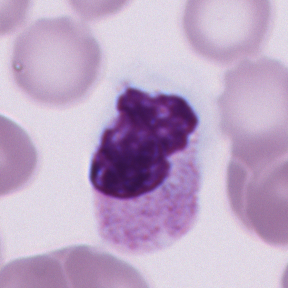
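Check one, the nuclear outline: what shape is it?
Irregular and knobbly, with notches.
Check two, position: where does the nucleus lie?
In the upper part of the cell, with the cytoplasm mostly below it.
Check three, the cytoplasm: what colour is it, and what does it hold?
Pale pink, with fine reddish-purple granules scattered through it.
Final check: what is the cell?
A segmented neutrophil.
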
